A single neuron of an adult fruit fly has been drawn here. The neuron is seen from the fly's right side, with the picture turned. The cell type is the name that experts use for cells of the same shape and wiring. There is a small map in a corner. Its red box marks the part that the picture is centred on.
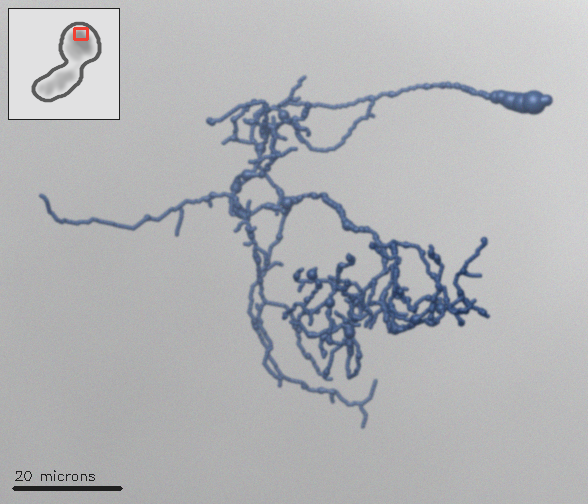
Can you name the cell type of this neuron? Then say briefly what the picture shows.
The cell type is PAM06. It is a central-brain intrinsic neuron. Its cell body lies at the upper right of the picture. By the scale bar it is about 95 microns wide in this view. Dozens of branch ends can be seen.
